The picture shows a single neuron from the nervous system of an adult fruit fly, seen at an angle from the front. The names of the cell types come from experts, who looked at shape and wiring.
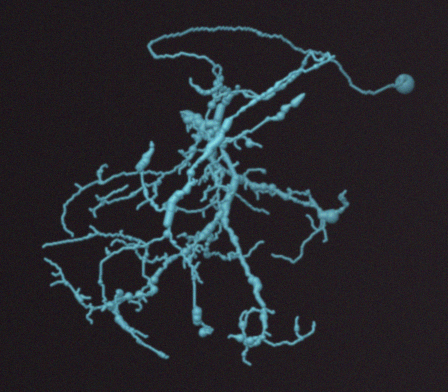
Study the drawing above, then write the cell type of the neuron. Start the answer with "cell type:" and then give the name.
cell type: IN03A078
